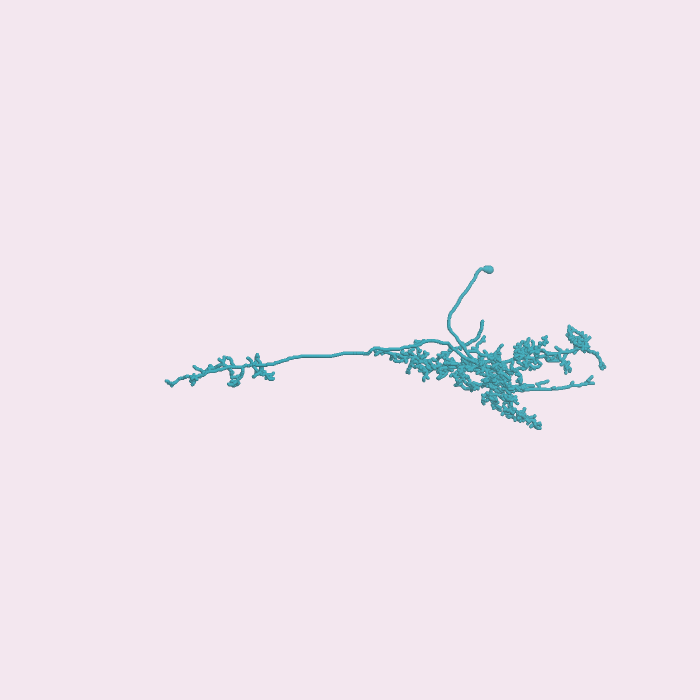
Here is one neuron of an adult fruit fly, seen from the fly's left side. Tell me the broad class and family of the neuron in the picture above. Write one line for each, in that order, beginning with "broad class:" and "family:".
broad class: nerve-cord intrinsic neuron
family: hemilineage 23B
